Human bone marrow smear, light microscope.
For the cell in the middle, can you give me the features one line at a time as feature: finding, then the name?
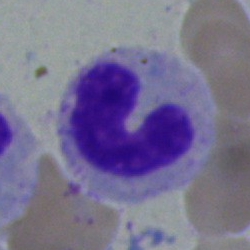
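Outline: roughly round
Nucleus: bent into a C shape, notch opening toward the upper right
Nucleoli: none visible
Granules: fine, faint lilac, scattered through the cytoplasm
Name: band neutrophil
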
